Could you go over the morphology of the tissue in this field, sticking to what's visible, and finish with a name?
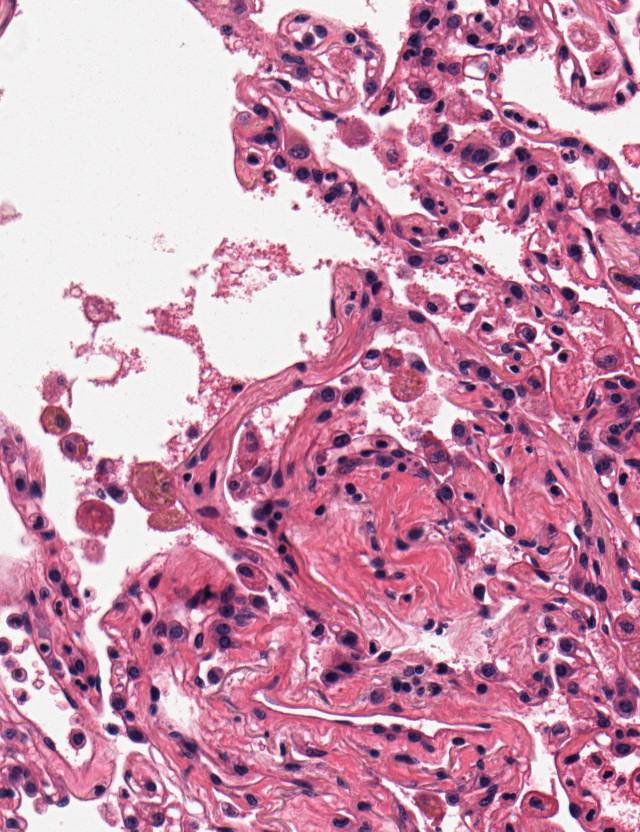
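Near the centre of the field lies a rounded patch of pale pink, wavy fibrous stroma. At the left edge, rounded cells with golden-brown granular cytoplasm lie free in the space. In the right half, the septa are thickened by pink collagen containing spindle-shaped nuclei. No fat cells are present anywhere in the field. The tissue is lung.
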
